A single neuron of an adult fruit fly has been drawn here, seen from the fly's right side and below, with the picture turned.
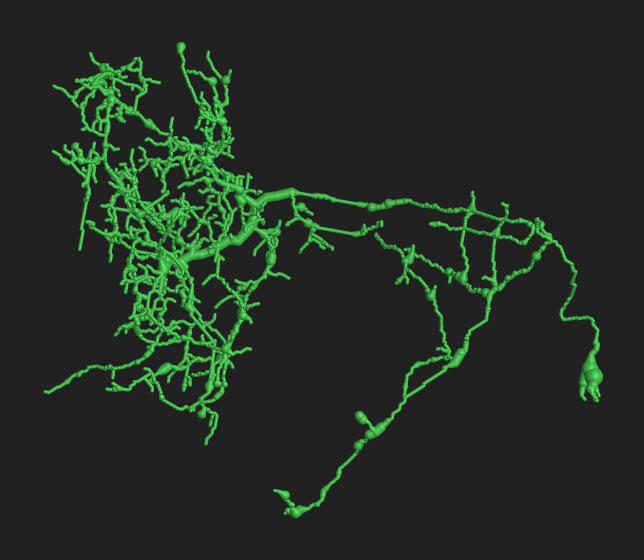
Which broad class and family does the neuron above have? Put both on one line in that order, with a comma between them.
central-brain intrinsic neuron, hemilineage VLPl&d1_dorsal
